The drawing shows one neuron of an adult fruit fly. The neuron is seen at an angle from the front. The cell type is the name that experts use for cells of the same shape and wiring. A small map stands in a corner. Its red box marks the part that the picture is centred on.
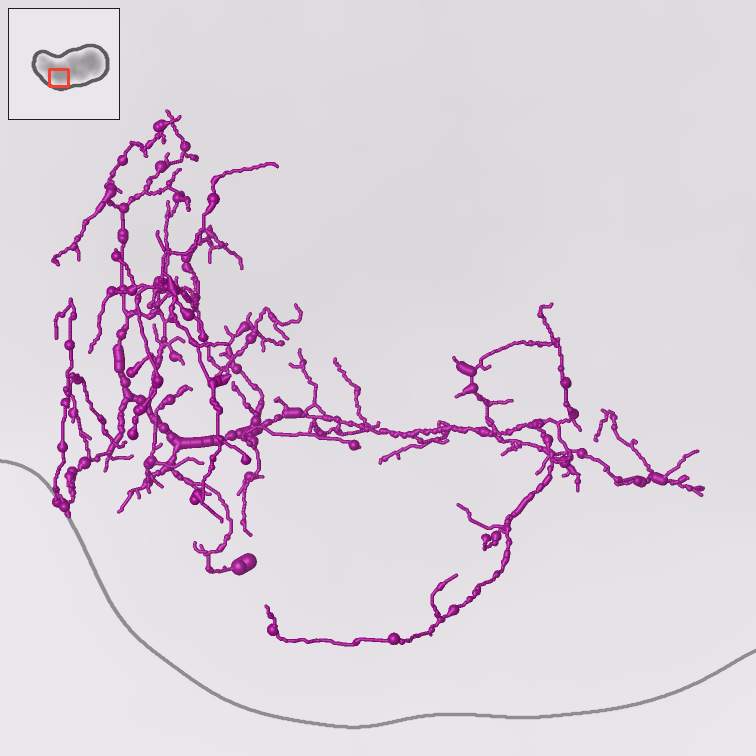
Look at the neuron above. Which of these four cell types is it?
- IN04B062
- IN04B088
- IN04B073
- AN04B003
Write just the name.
IN04B073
